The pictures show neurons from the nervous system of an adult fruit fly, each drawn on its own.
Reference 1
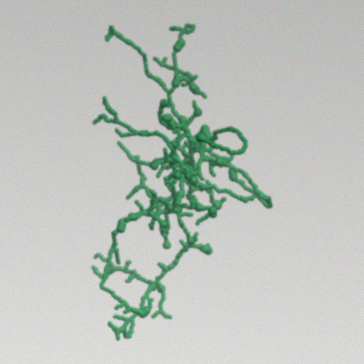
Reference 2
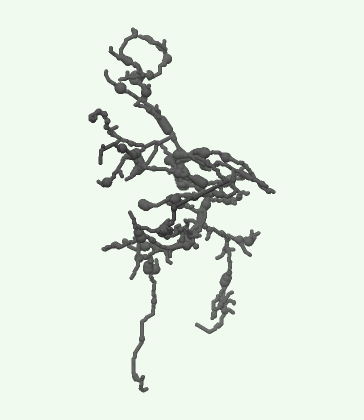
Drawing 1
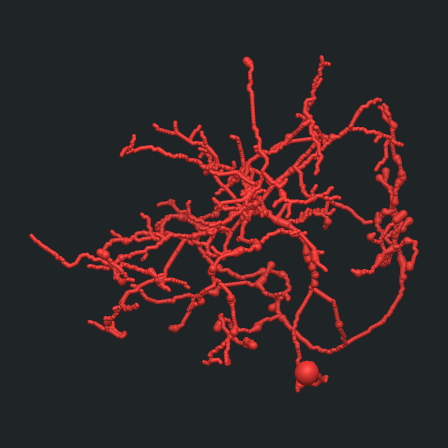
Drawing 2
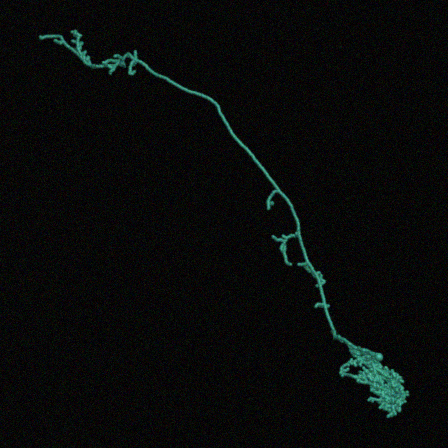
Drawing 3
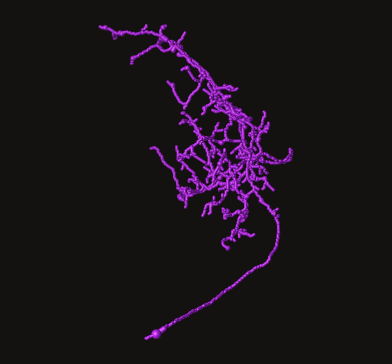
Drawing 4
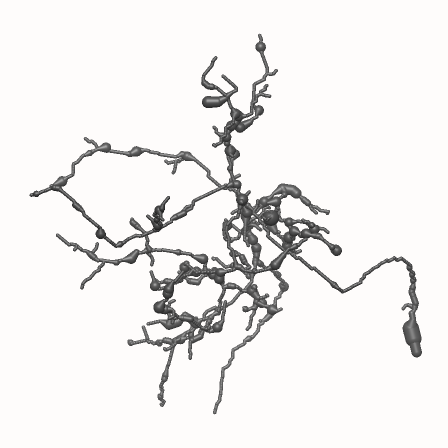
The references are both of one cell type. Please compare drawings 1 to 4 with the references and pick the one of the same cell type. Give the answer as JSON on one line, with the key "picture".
{"picture": 4}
